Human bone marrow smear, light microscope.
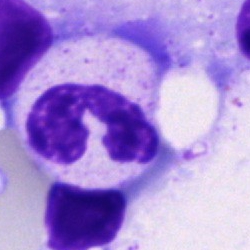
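Segmented neutrophil, at the centre of this stained bone marrow smear. Look first at the nucleus: it lies in the lower half of the cell, and its chromatin is dark purple and coarsely clumped. Around it the cytoplasm is abundant and pale pinkish-lilac. Look closely, and you will see fine pinkish-purple granules dotted through it.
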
